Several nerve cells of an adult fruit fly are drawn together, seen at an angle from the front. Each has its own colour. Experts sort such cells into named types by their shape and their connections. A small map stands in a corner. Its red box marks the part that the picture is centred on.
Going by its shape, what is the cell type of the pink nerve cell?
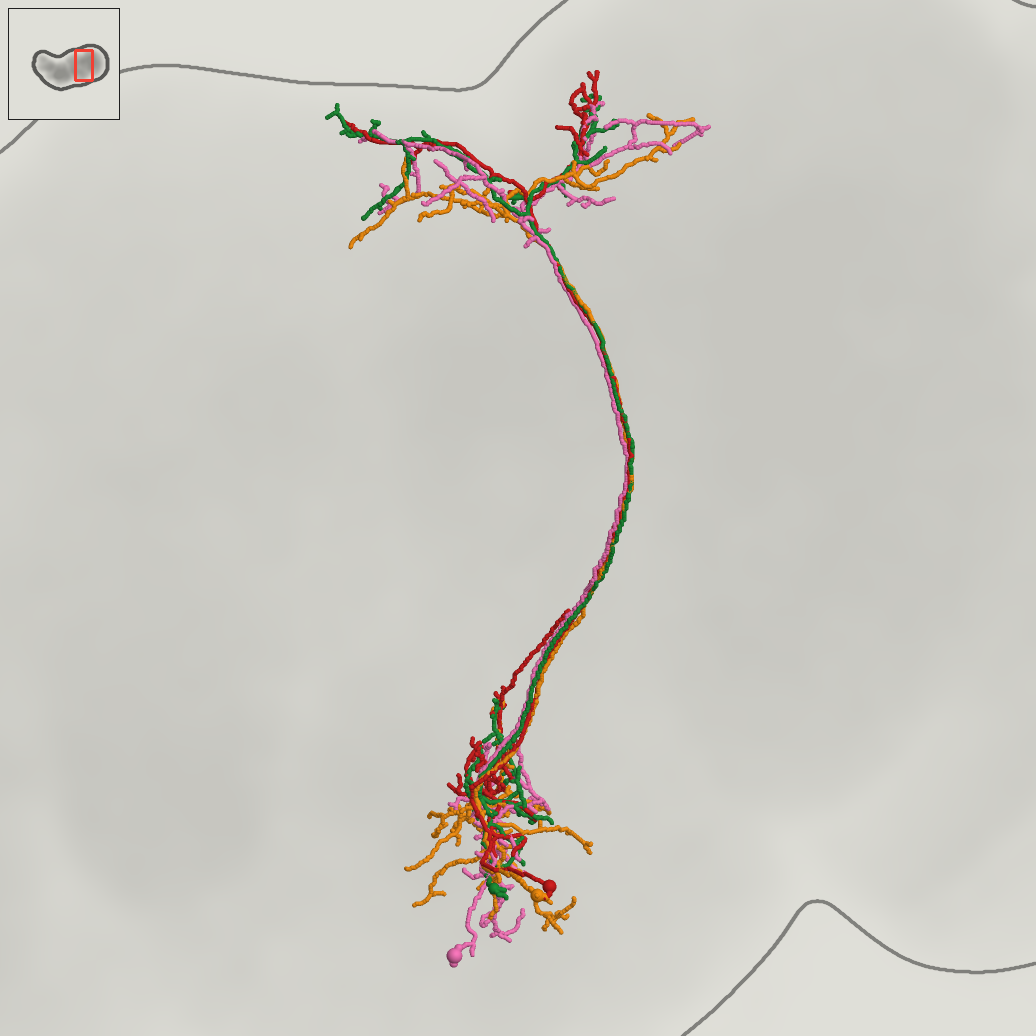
SMP737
